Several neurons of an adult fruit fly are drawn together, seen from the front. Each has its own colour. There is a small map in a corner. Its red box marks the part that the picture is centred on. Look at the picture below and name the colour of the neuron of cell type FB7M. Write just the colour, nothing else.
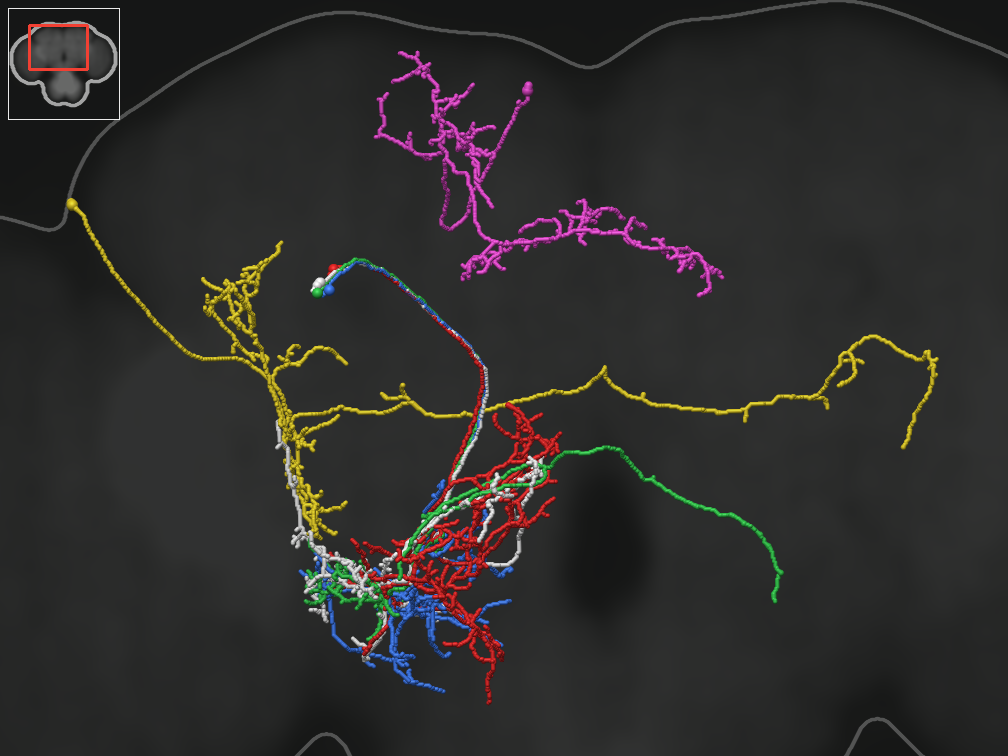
magenta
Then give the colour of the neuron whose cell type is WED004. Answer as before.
green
